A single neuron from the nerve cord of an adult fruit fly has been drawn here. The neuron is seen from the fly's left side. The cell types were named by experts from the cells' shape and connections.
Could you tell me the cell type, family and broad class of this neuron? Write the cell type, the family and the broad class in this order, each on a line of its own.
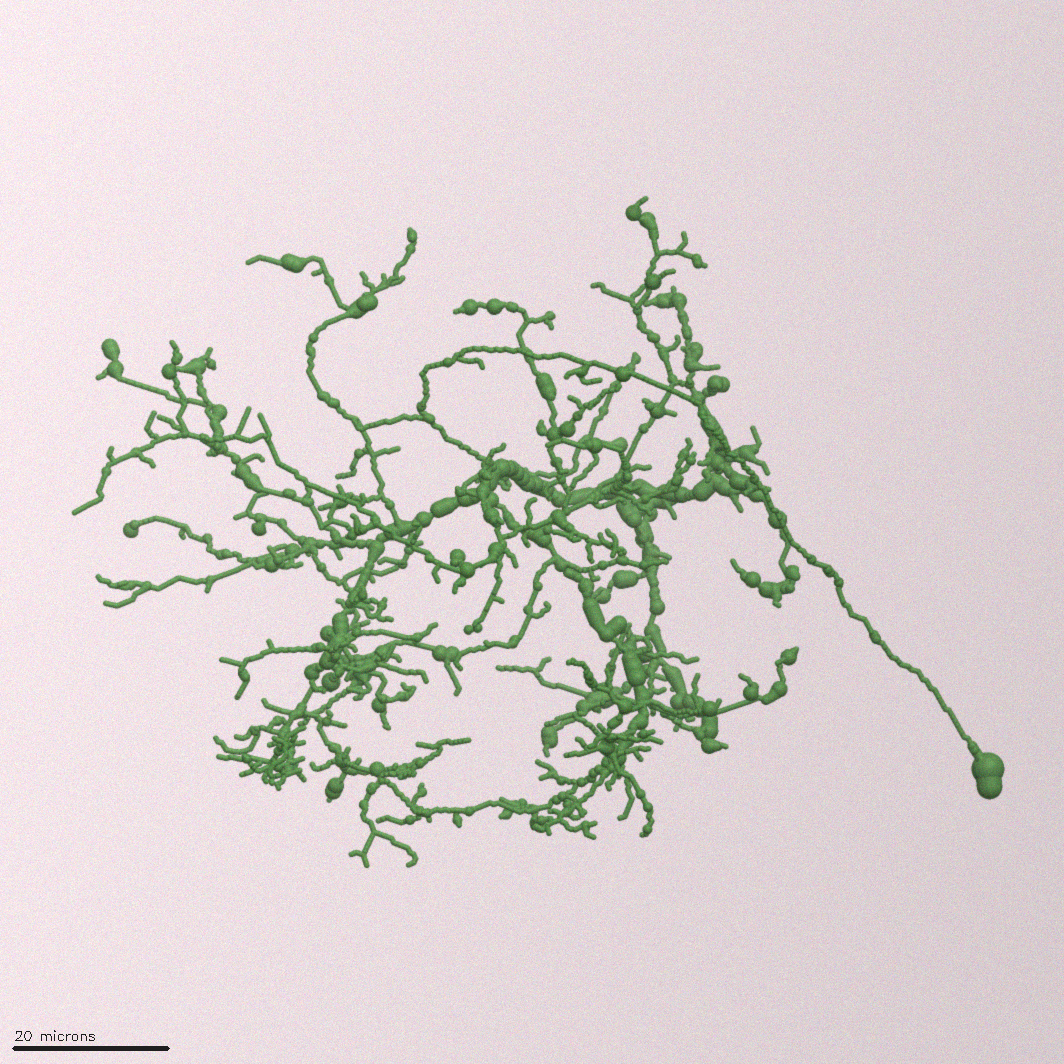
IN21A042
hemilineage 21A
nerve-cord intrinsic neuron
